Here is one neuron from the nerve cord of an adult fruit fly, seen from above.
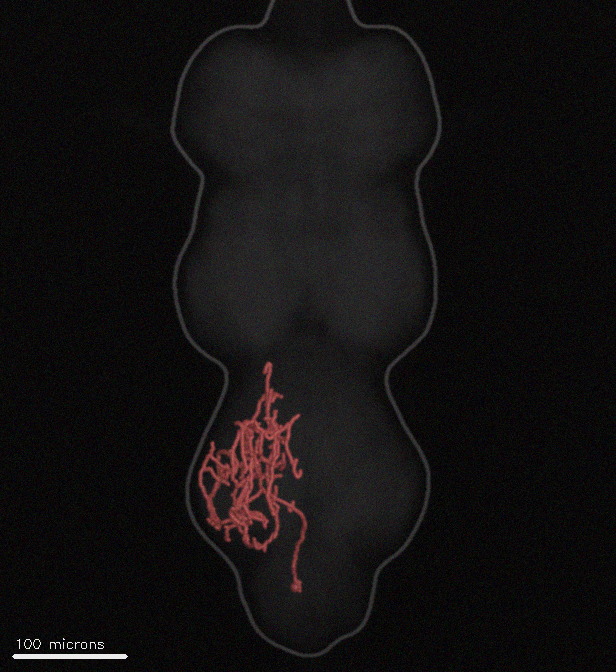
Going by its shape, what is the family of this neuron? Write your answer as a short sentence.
The family is hemilineage 04B.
